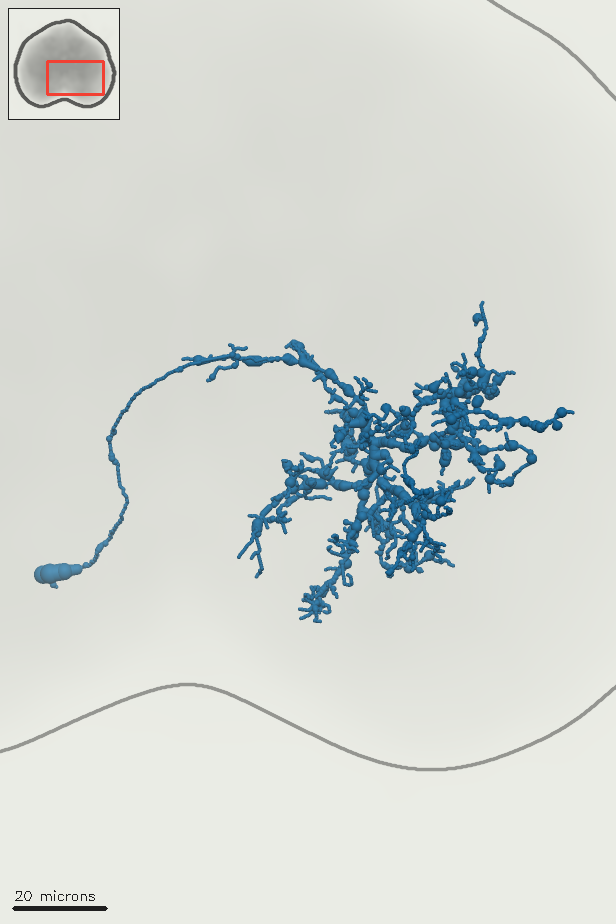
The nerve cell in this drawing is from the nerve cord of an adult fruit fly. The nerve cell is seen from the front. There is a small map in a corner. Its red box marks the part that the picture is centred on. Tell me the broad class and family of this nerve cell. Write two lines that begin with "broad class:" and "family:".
broad class: nerve-cord intrinsic neuron
family: hemilineage 12B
